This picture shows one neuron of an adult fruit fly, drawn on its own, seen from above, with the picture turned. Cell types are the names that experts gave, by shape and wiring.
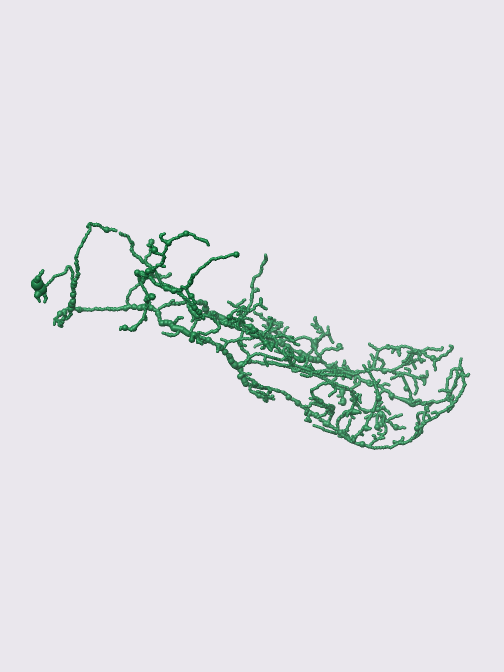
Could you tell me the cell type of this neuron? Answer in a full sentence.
The cell type is PVLP148.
